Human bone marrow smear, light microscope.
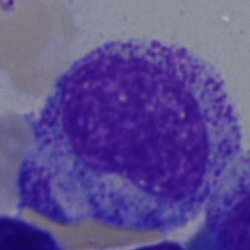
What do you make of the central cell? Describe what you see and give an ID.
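Look first at the outline: it is roughly round. The chromatin stains deep purple and is finely stippled, not coarsely clumped. Between the granules the cytoplasm is pale blue-grey, and the granules crowd most along the outer edge. This cell is a myelocyte.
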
